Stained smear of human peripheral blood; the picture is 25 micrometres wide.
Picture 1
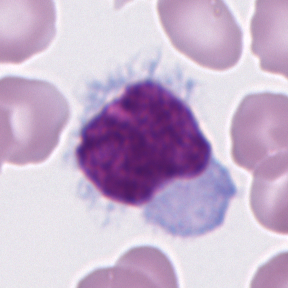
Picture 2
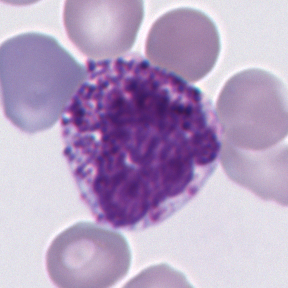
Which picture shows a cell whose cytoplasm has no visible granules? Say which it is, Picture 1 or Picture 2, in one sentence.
In picture 1, no granules can be seen in the cytoplasm of the cell.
